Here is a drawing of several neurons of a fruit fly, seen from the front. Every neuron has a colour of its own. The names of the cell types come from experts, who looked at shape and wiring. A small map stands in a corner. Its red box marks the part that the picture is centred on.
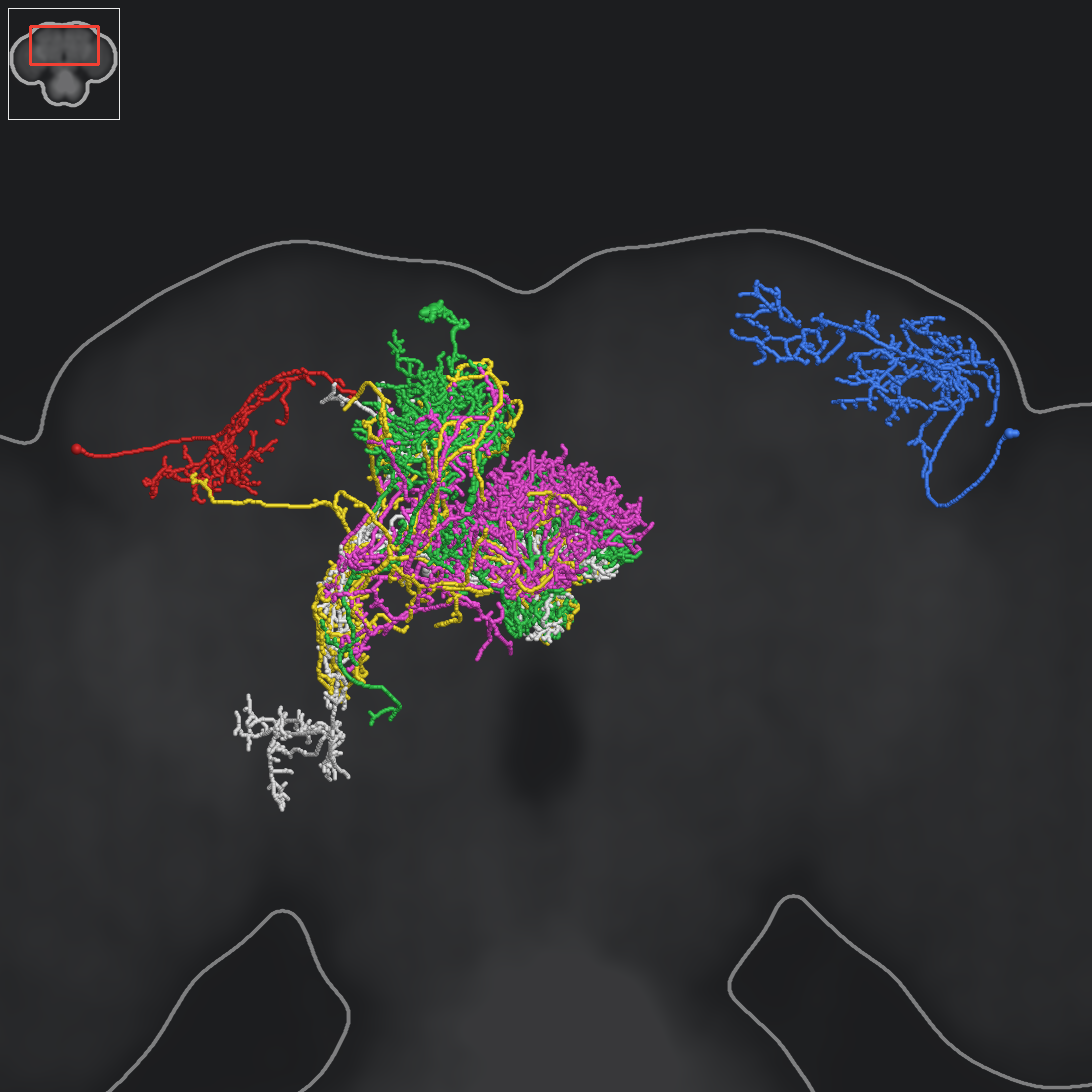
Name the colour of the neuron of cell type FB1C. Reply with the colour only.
yellow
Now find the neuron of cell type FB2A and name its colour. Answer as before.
white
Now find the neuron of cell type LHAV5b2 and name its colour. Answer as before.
blue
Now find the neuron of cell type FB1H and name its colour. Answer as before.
green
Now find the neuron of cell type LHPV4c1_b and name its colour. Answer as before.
red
